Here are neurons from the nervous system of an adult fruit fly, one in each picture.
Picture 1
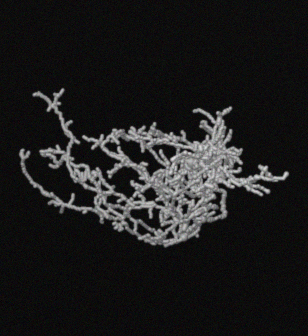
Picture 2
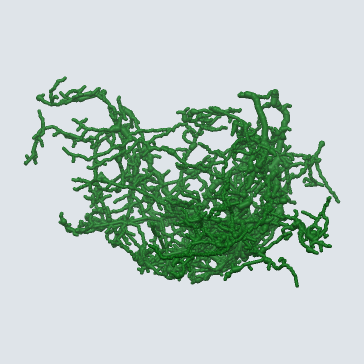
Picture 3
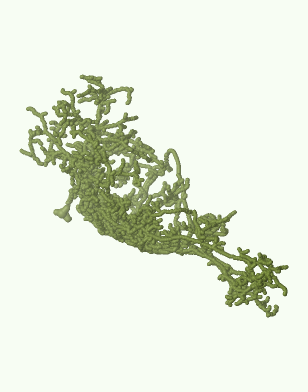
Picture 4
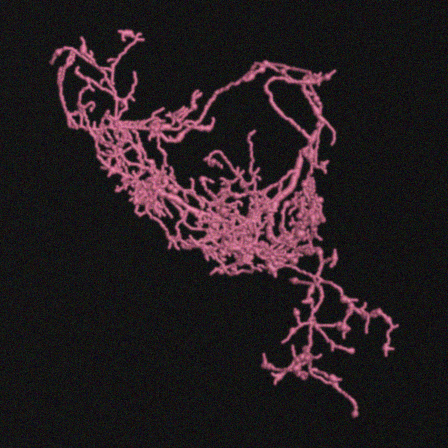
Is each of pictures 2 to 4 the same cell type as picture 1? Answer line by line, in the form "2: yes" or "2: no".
2: yes
3: yes
4: yes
